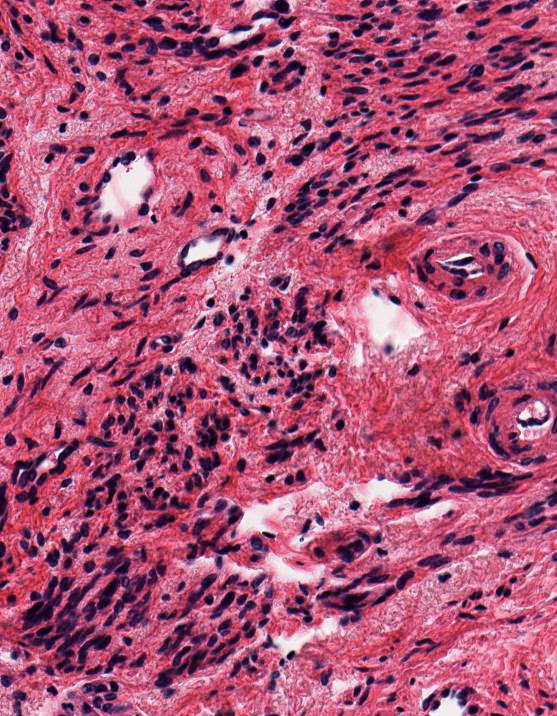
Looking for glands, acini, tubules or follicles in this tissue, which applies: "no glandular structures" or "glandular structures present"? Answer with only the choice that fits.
No glandular structures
